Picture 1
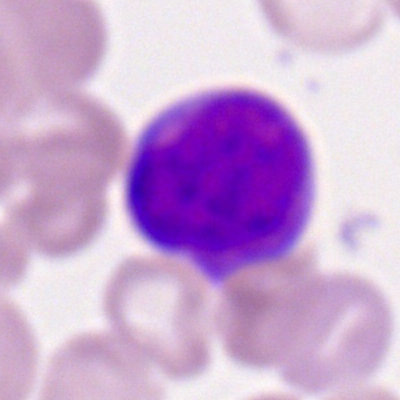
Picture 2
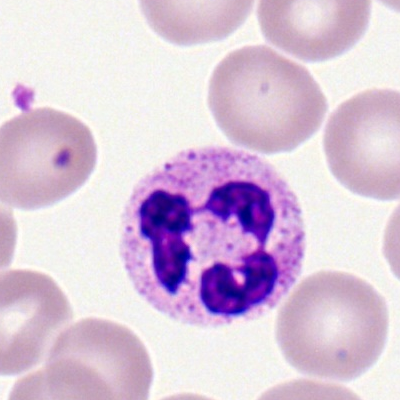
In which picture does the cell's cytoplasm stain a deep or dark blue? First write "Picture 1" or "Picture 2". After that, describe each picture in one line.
Picture 1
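What picture 1 shows: The cytoplasm is deep blue.
What picture 2 shows: The cytoplasm is plentiful and pale pink.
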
